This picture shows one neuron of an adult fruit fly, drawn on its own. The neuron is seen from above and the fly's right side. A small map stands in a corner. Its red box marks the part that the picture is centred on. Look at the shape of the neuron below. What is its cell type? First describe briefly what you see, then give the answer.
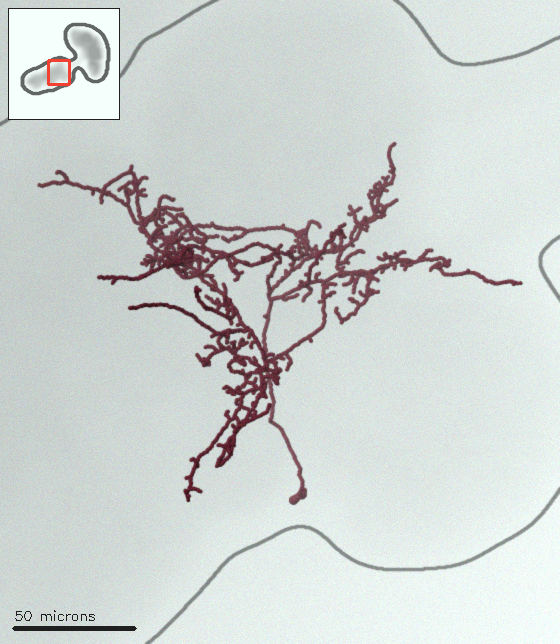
The cell body is at the bottom of the picture. From left to right in the picture it spans about 200 microns. Dozens of branch ends can be seen. Its broad class is nerve-cord intrinsic neuron. Its cell type is IN05B057.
